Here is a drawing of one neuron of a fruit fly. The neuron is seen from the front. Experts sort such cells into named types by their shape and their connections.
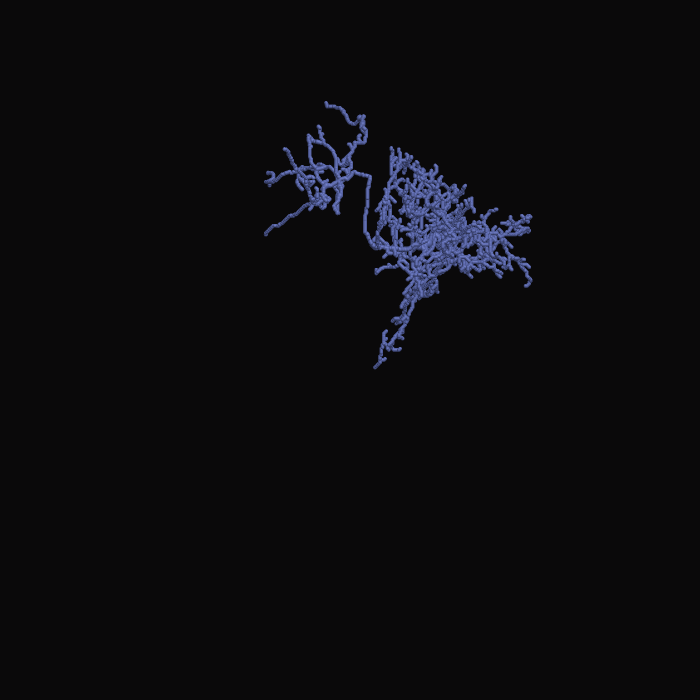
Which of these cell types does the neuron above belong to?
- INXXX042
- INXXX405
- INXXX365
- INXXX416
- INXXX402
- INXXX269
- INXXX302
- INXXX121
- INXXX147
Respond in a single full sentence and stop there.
This neuron is recognized as the cell type INXXX121.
